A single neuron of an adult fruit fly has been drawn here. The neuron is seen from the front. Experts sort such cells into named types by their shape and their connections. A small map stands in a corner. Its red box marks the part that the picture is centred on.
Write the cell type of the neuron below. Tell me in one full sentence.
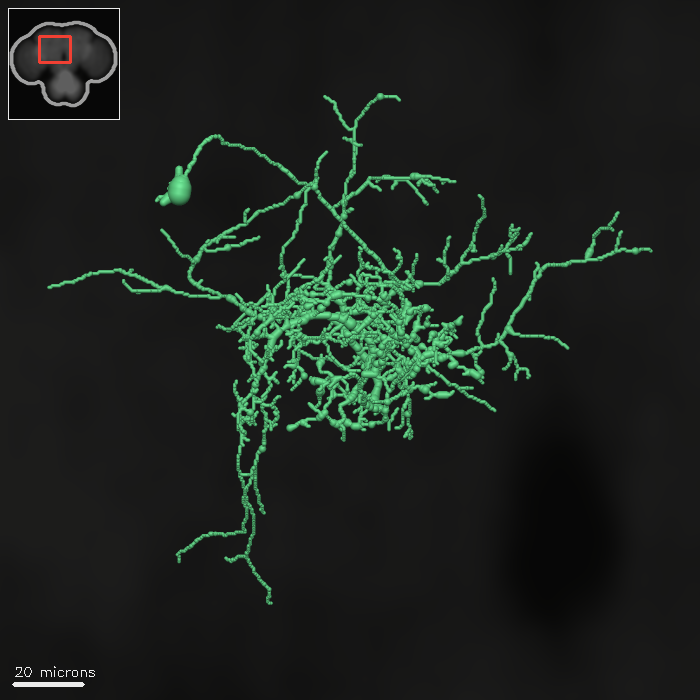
It is the cell type LAL009 to which this neuron belongs.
